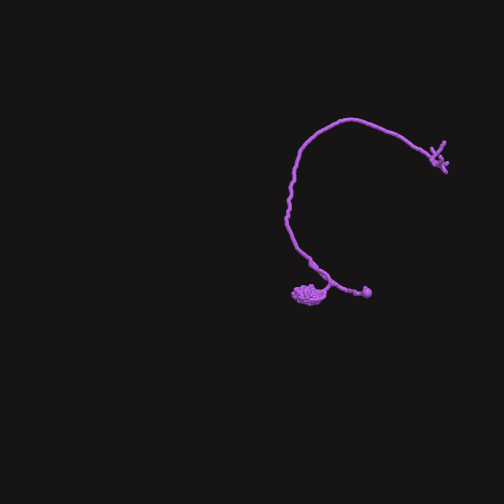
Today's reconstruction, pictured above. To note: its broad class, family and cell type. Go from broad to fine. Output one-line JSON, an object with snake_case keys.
{"broad_class": "central-brain intrinsic neuron", "family": "hemilineage ALlv1", "cell_type": "VM4_lvPN"}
